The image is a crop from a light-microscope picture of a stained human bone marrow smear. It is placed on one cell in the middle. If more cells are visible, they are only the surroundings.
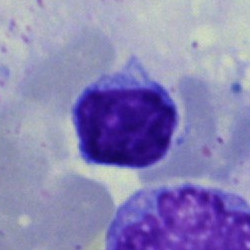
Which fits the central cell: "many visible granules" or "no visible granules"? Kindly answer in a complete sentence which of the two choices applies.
In the cytoplasm of this cell, no granules are visible.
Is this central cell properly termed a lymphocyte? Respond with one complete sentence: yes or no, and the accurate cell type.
Yes, the cell positioned in the middle is a lymphocyte.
